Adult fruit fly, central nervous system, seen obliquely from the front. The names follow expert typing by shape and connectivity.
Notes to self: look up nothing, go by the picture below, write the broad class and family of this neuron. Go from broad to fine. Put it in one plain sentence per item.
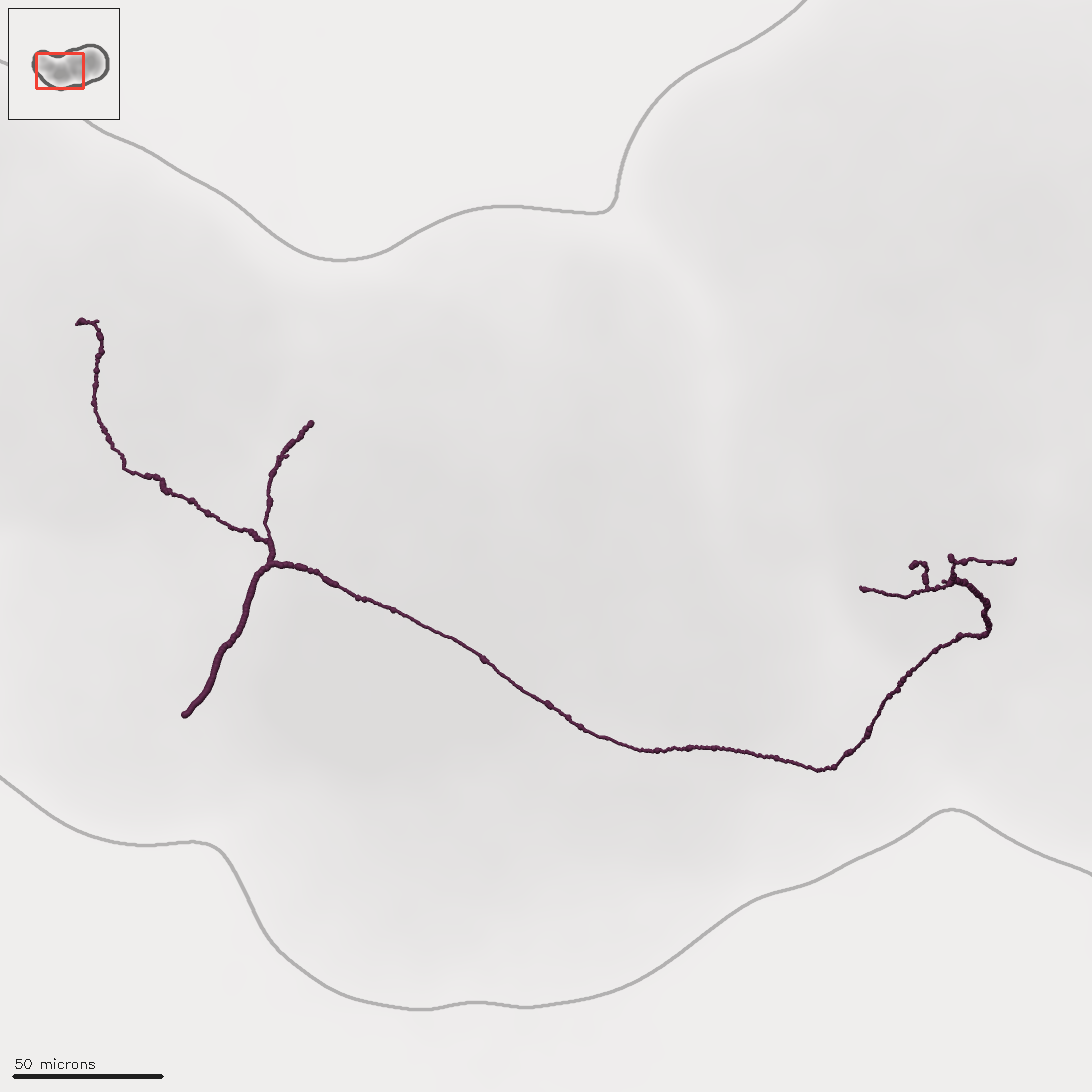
A sensory neuron ascending to the brain of class mechanosensory proprioceptive.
